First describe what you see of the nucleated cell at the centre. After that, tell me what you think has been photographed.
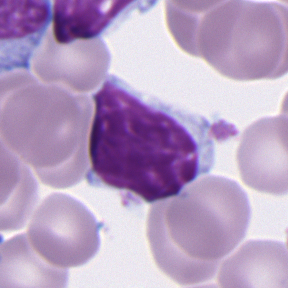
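First, the nucleus: a single unlobed mass that fills most of the cell. Second, the chromatin: dense and dark purple. Third, the cytoplasm: its edge is ragged rather than smooth. Last, the name: typical lymphocyte.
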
